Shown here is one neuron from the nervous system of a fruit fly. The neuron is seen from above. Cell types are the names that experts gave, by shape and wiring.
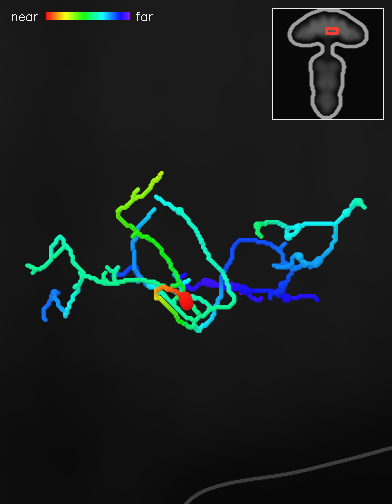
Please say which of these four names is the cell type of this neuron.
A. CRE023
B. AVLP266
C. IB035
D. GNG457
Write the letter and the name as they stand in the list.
C. IB035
